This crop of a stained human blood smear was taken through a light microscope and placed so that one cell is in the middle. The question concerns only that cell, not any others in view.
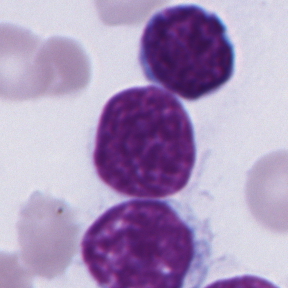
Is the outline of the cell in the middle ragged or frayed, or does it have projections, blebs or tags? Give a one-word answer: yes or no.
No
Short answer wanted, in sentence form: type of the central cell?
At the crop's centre, the cell is a myeloblast.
